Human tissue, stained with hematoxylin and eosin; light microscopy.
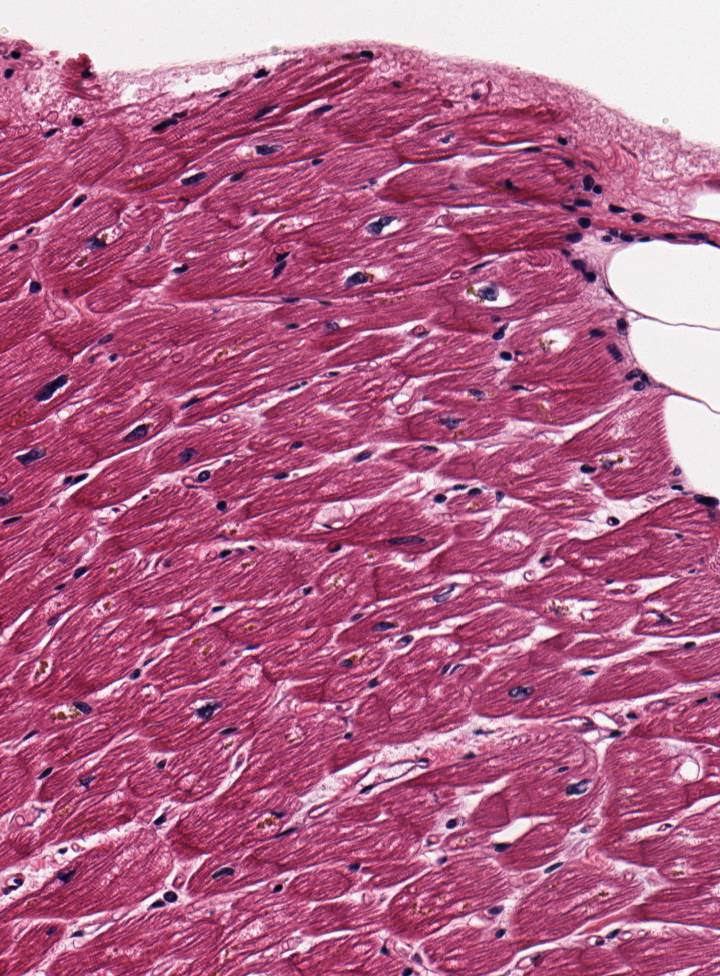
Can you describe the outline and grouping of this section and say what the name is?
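Notice: closely packed cardiac muscle cells, branching and joining, fill nearly the whole field. Beside many muscle nuclei, small golden-brown granule clusters sit in the cytoplasm. Between fibres, thin pale stroma carries small, dark, elongated nuclei. Along the top, a thin pale pink fibrous layer has flattened surface nuclei. This is the left ventricle of the heart.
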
